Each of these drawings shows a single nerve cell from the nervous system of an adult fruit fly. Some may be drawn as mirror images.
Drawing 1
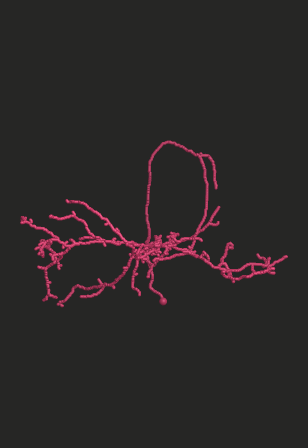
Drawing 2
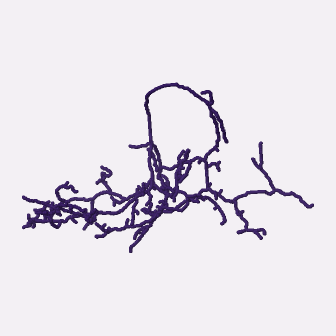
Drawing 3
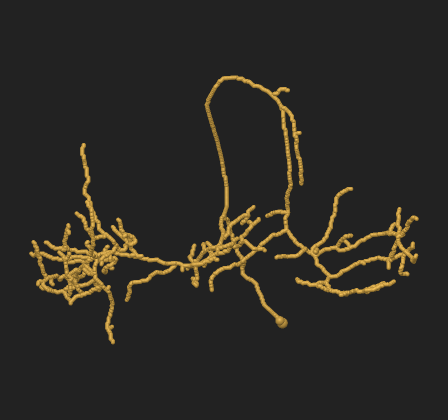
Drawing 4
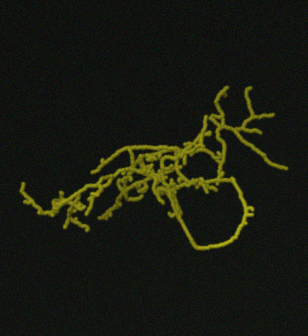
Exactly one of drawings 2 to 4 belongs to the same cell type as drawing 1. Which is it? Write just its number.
2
